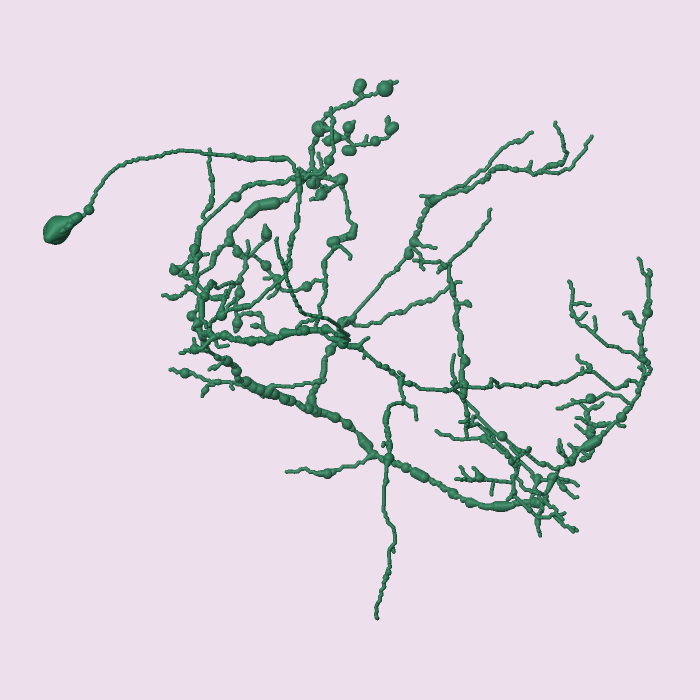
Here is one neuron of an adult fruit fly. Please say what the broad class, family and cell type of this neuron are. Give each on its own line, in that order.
nerve-cord intrinsic neuron
hemilineage 03A
IN03A069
